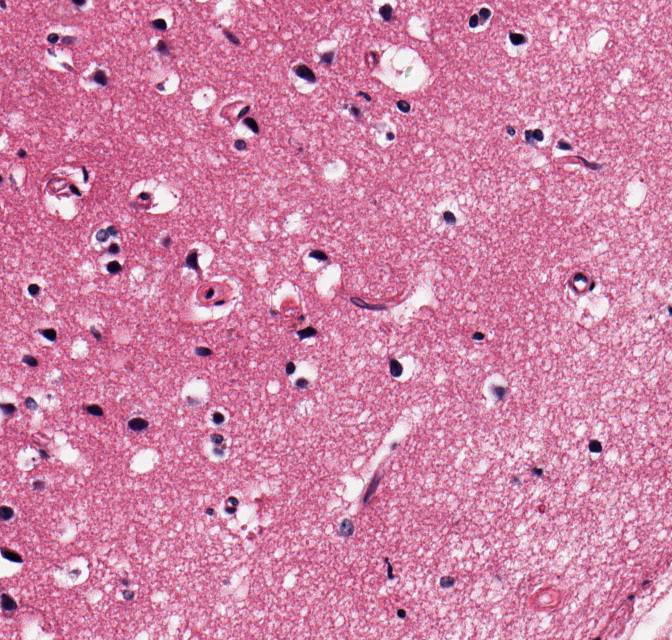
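Cerebral cortex. Finely fibrillary pink neuropil throughout, with scattered cells; no epithelium or glands. Cells more crowded upper left than lower right. Many small dark round glial nuclei, single and in small clusters. Small pink-walled vessel at bottom right edge.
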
